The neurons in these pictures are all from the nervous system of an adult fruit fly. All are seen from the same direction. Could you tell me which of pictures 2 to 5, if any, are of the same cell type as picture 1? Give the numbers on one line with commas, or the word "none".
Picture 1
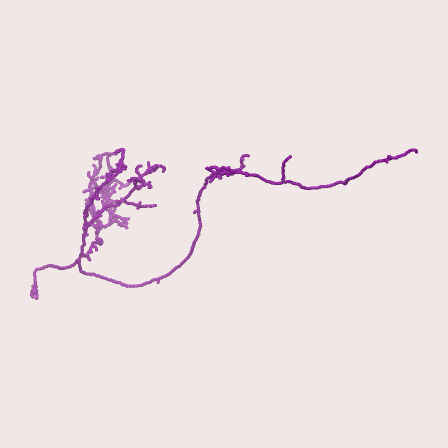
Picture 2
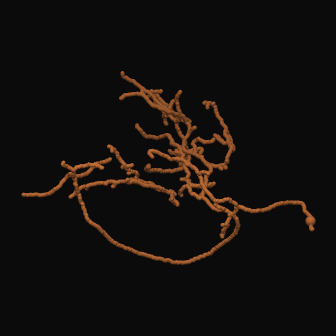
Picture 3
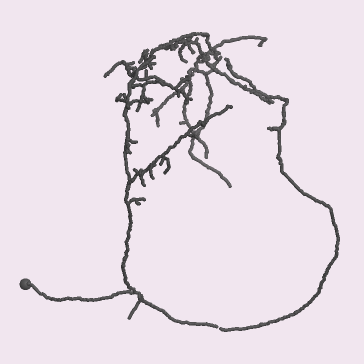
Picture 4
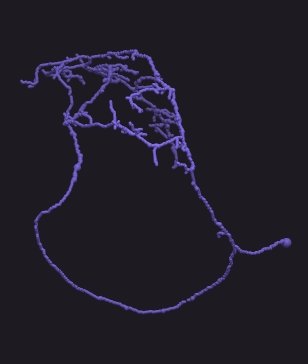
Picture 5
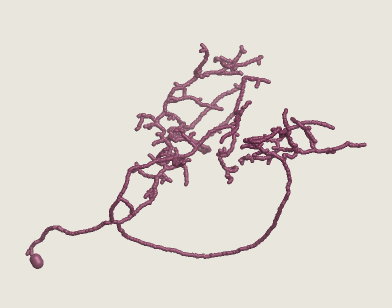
none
